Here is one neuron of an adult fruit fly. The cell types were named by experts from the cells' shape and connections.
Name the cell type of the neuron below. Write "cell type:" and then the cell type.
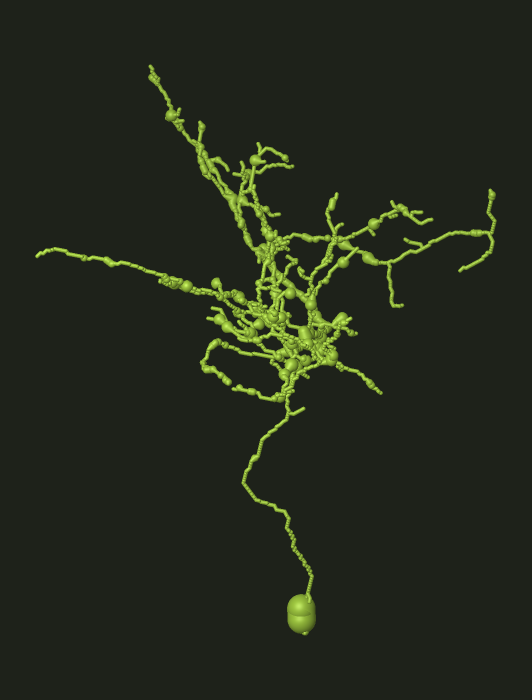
cell type: CB2702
